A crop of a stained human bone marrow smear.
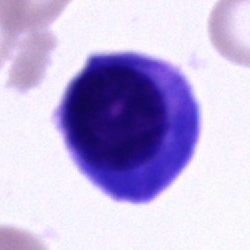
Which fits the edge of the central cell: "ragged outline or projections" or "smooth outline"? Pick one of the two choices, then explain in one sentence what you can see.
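Ragged outline or projections. A small pale bulge projects from the left edge of the cell.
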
